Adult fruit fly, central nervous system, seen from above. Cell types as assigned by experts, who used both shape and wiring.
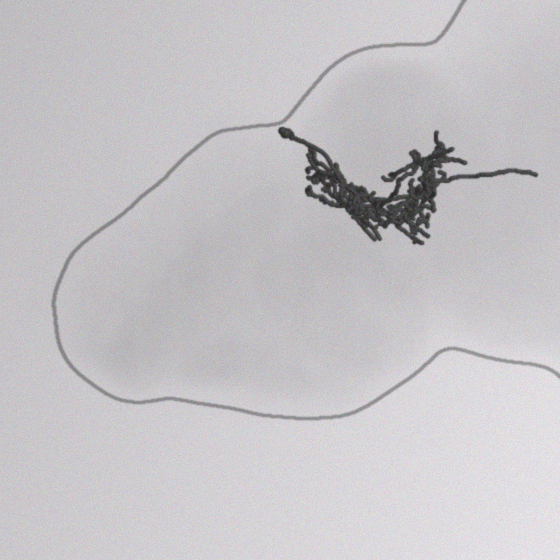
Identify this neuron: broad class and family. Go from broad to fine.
central-brain intrinsic neuron; hemilineage VLPl2_posterior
